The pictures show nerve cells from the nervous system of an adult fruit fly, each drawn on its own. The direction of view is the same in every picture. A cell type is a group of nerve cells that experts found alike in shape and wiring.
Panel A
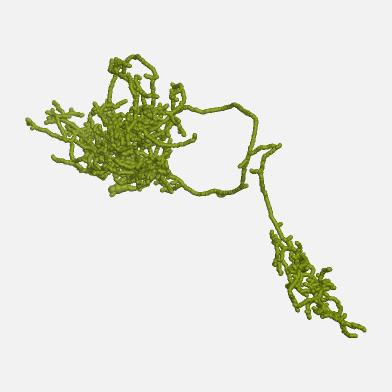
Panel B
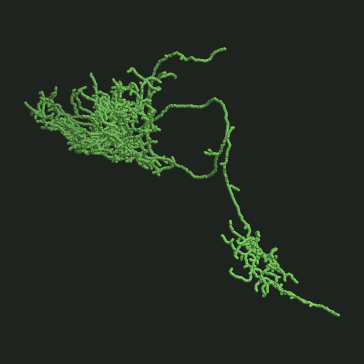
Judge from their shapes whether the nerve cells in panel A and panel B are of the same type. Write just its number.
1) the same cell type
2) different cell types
1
